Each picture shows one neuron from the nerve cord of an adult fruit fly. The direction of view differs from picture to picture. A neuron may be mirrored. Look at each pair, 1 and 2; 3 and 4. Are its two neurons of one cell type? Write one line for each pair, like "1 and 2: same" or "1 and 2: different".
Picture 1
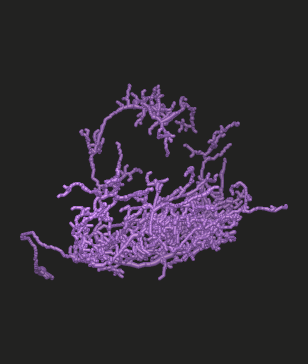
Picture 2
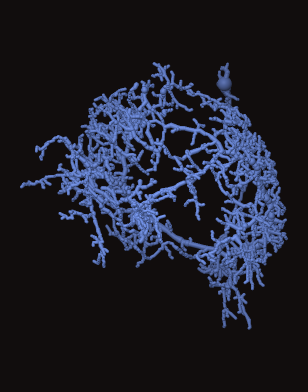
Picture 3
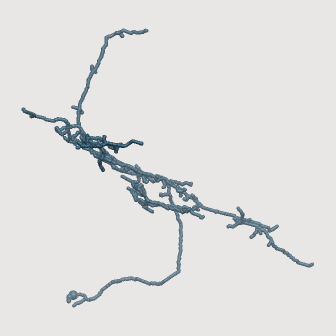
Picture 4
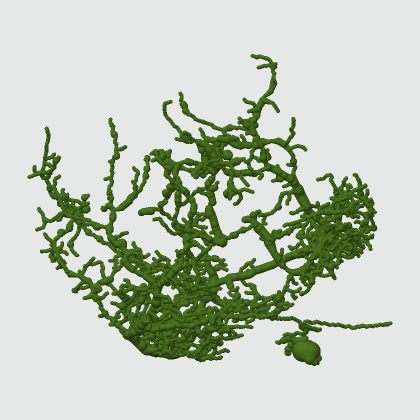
1 and 2: different
3 and 4: different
